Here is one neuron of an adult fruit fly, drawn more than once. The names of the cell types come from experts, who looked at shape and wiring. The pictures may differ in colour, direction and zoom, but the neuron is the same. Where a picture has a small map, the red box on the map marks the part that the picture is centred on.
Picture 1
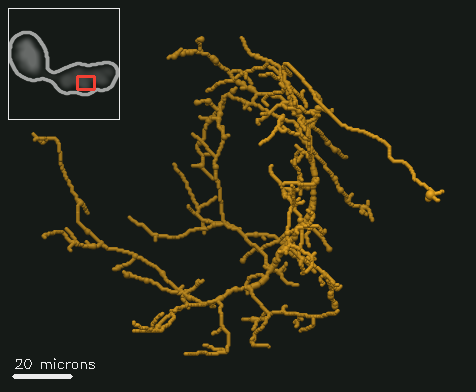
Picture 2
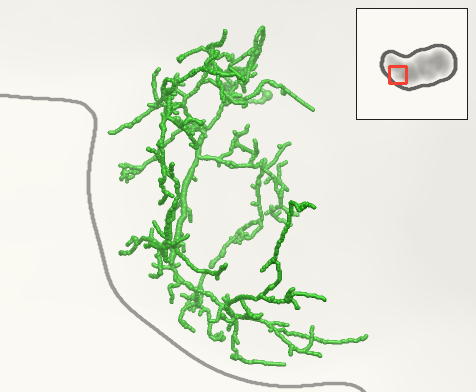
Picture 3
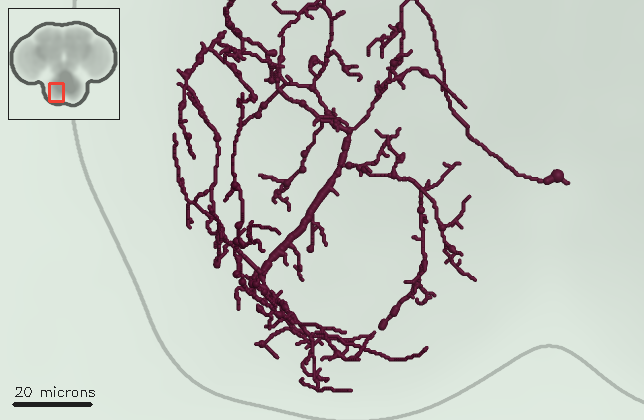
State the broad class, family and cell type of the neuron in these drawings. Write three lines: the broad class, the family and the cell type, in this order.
nerve-cord intrinsic neuron
hemilineage 03A
IN03A071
